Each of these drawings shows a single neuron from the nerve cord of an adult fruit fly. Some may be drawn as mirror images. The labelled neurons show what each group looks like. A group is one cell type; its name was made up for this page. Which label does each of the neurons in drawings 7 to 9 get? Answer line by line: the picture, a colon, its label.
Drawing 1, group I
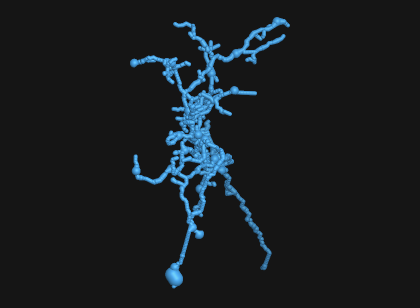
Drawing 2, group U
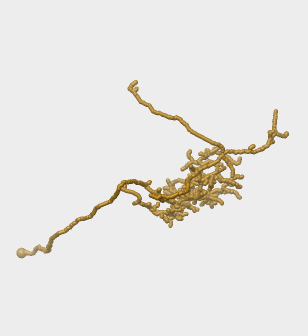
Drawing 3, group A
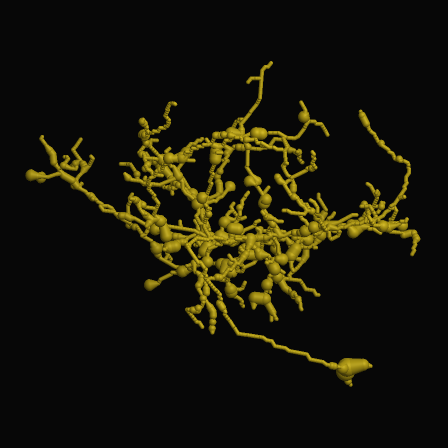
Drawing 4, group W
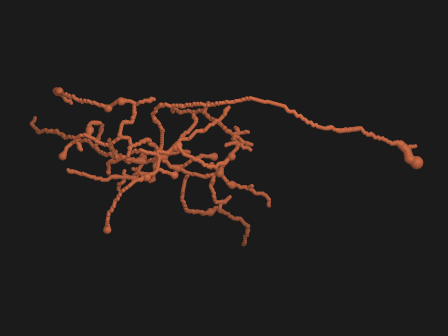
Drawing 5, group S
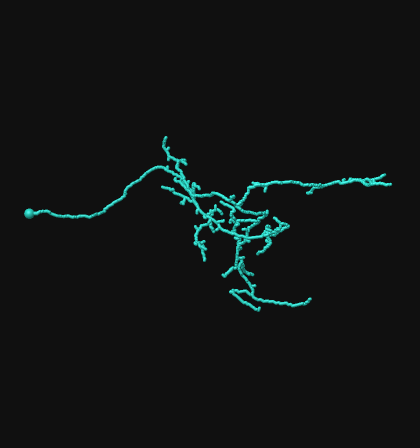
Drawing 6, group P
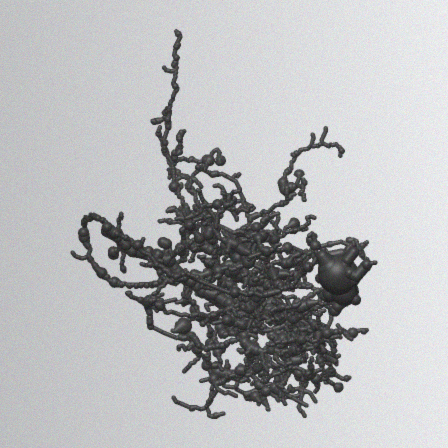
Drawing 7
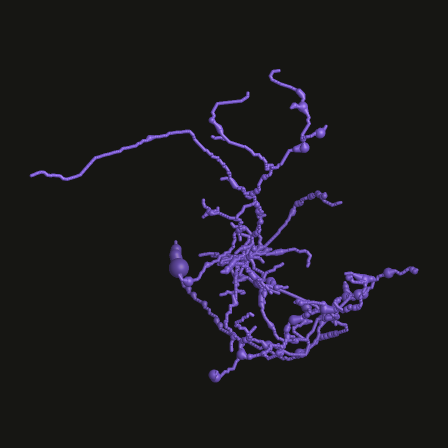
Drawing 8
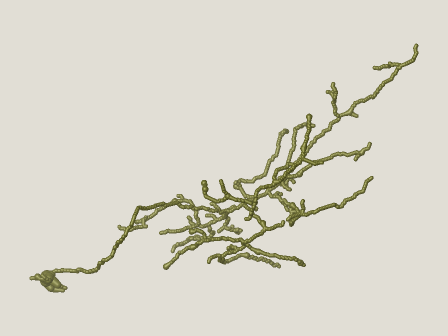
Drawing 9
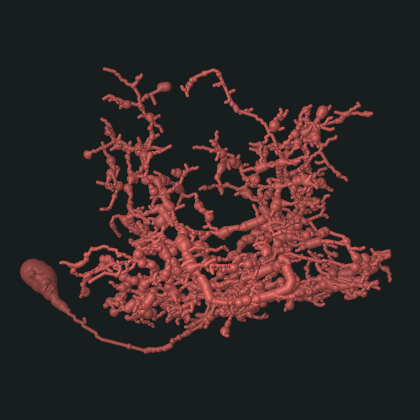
7: group W
8: group W
9: group P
